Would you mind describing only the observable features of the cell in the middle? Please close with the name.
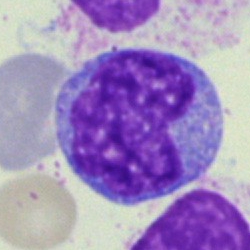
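Look first at the right side of the nucleus, where it is indented. Its chromatin lies in coarse clumps, with pale gaps between them. In the cytoplasm you will find no coarse granules and no vacuoles. This cell is a monocyte.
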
